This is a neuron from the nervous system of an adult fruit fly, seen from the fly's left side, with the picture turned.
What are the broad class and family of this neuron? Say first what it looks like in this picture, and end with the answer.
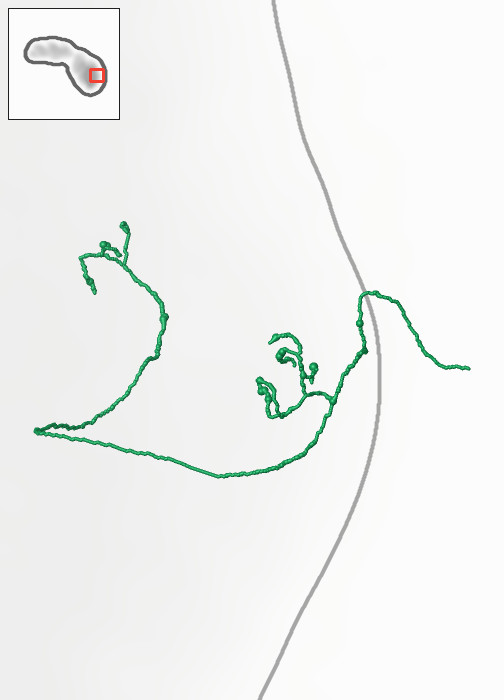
No cell body is drawn. There are a dozen or fewer branch ends. This is a sensory neuron entering the brain. Its family is called class olfactory.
